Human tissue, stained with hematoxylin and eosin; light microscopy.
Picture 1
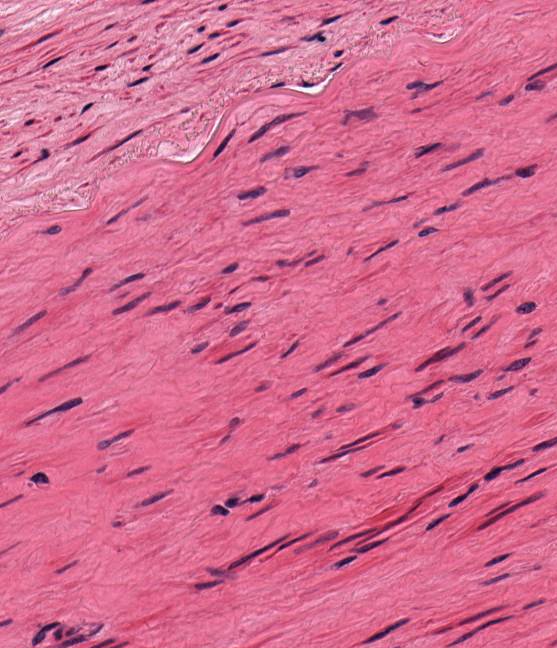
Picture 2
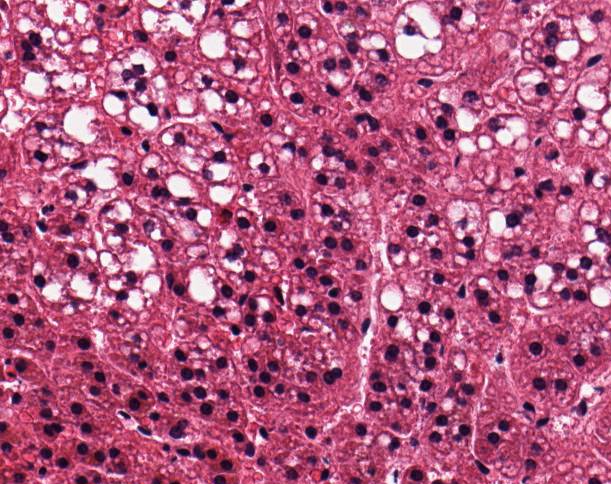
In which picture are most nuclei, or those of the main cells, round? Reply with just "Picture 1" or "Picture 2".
Picture 2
